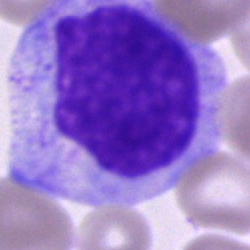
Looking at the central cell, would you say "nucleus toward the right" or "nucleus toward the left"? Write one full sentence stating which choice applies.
In this cell, the nucleus is set toward the right side.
